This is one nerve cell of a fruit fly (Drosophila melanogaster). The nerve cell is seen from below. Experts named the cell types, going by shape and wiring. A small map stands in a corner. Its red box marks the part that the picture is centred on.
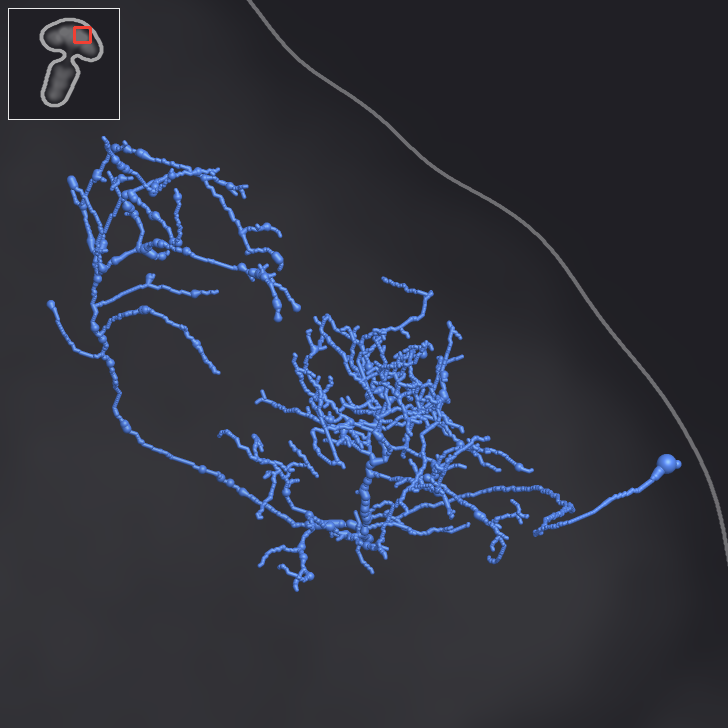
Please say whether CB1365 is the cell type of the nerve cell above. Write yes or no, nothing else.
no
